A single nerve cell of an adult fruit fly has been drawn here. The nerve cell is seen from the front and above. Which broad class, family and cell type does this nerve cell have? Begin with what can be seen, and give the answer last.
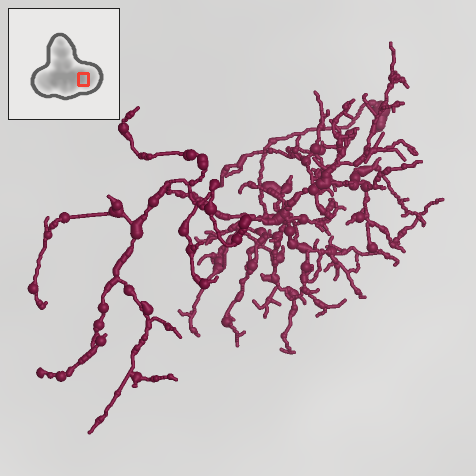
The picture shows dozens of branch ends. As drawn here it is about as wide as it is tall. It is an optic-lobe intrinsic neuron. The family is Tlp. Its cell type is Tlp11.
